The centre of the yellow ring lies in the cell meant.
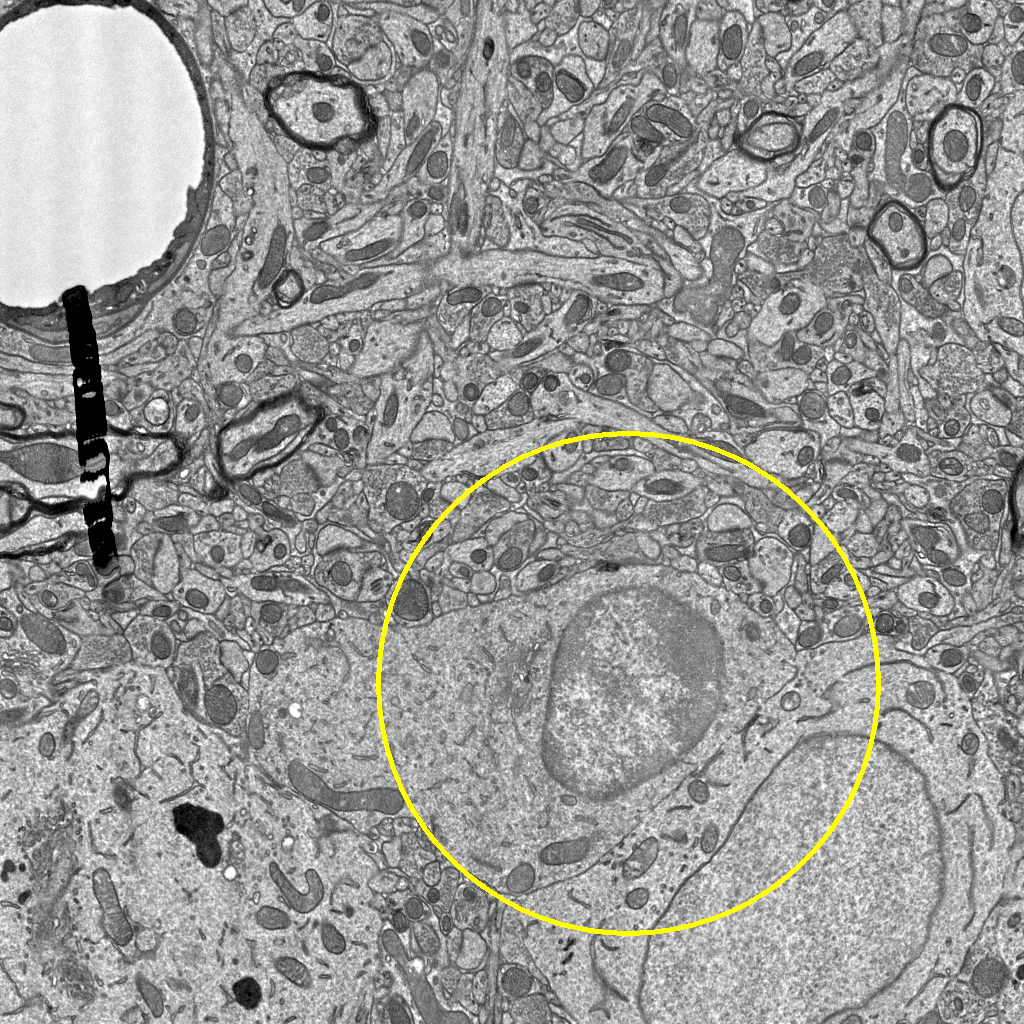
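Oligodendrocyte (the marked cell), checked in turn. First, the nucleus: a rounded oval, smoothly outlined, its envelope free of deep infoldings. Next, the cytoplasm: pale, broadest to the left of the nucleus. Last, its membranes: short scattered profiles, not long parallel stacks.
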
